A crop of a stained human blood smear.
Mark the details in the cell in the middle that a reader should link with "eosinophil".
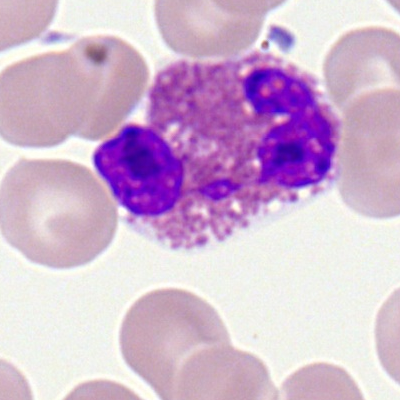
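The nucleus is divided into separate lobes lying at opposite sides of the cell.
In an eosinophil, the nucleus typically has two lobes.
The separate lobes therefore go with the name eosinophil. The chromatin is dark purple and coarsely clumped, and no nucleolus is visible anywhere in the nucleus. Cytoplasm takes up a large part of the cell, most of it in the middle, between the lobes.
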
